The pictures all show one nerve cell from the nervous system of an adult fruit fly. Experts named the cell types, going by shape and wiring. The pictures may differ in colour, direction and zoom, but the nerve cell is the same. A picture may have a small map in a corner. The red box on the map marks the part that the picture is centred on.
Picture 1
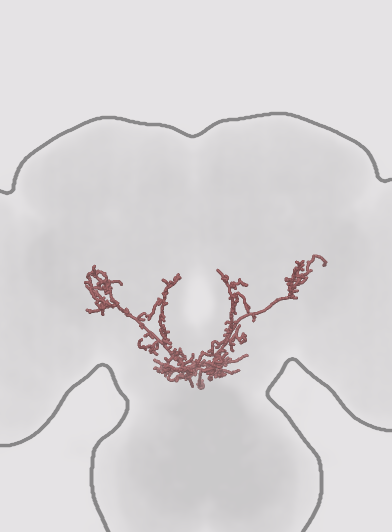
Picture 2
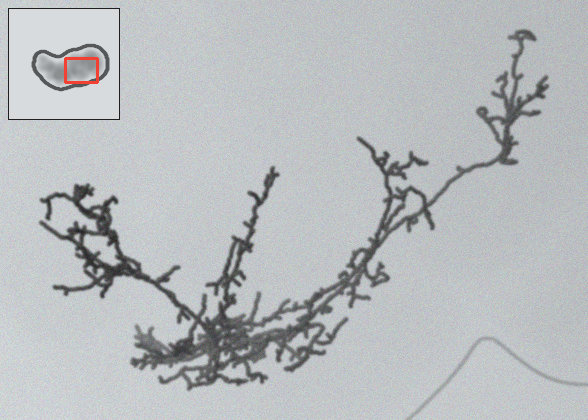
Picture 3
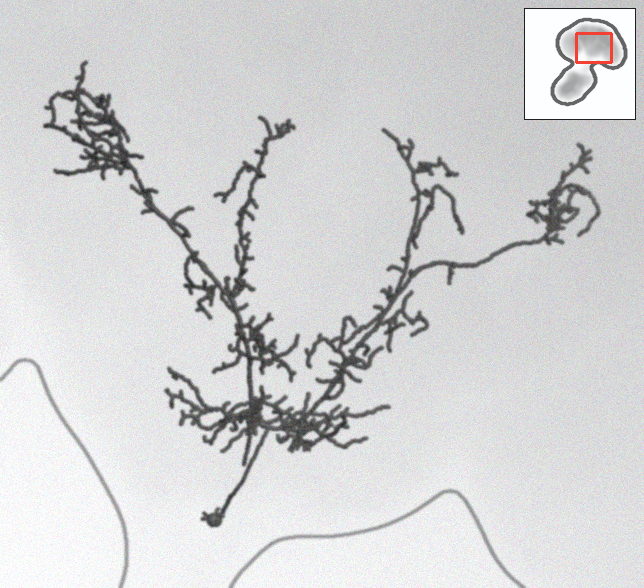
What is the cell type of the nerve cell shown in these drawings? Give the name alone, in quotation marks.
"GNG337"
